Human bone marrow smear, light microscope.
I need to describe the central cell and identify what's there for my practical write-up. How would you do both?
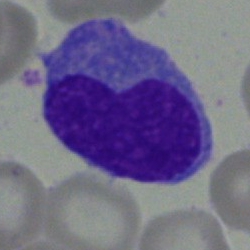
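Look at the outline: it is broadly oval. At the upper left, notice a small pointed tag of cytoplasm jutting out. Follow the upper border of the nucleus and you will find one shallow notch. The cytoplasm shows no vacuoles. This cell is a monocyte.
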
